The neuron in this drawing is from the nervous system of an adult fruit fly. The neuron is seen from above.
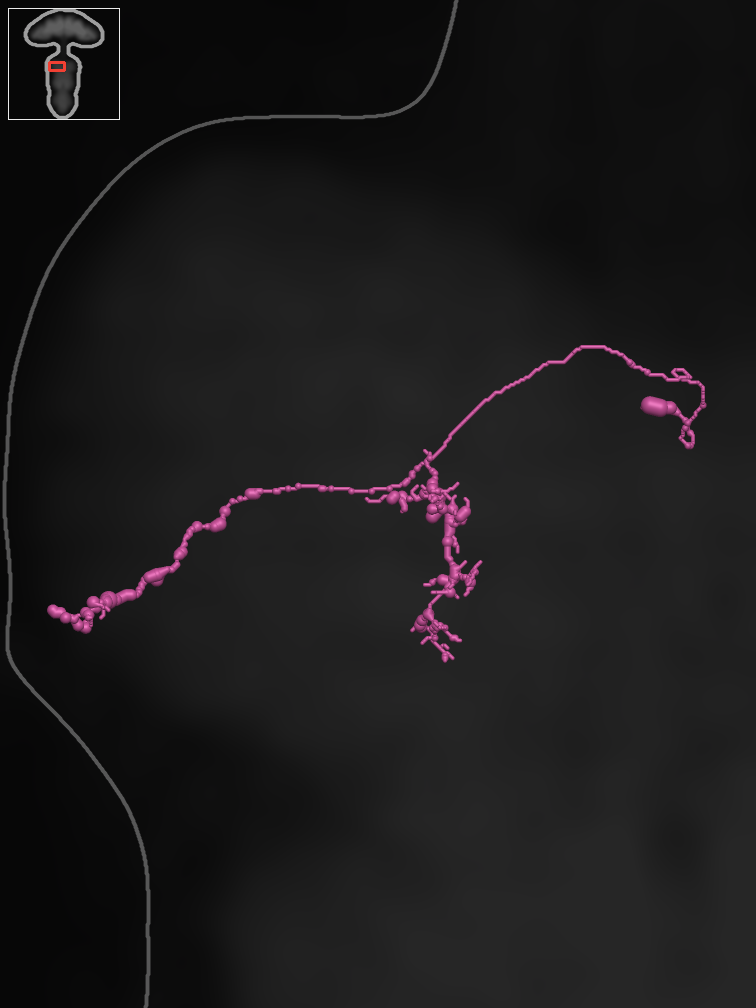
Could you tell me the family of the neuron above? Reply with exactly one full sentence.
For family, the neuron is given as hemilineage 14A.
